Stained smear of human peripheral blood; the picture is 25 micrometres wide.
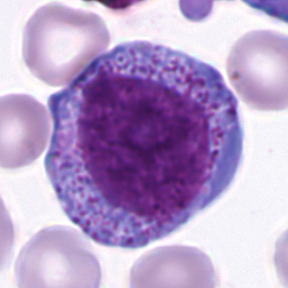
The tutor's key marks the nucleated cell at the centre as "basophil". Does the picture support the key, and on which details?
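Roughly round in outline, this cell is about 18 micrometres across. Its cytoplasm is blue and holds numerous purple-red granules, except for a narrow granule-free band along the right edge. Red cells lie around it without overlapping it.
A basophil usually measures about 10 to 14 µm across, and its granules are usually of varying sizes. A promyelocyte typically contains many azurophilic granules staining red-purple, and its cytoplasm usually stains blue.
Granules as such would fit either name. But at about 18 micrometres the cell is larger than a basophil usually is, while the many purple-red granules and the blue cytoplasm sit well with promyelocyte. I take it, then, to be not a basophil but a promyelocyte.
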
